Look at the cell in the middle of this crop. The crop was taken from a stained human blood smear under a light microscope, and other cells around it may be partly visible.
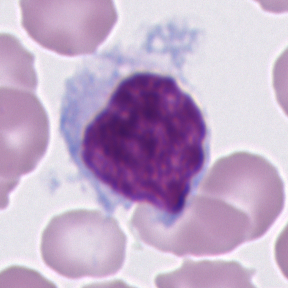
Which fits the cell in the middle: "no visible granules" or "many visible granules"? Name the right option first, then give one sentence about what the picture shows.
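No visible granules. No distinct granules are visible in the cytoplasm.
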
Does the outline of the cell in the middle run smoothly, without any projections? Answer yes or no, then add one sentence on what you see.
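No. The cell border is ragged and frayed rather than smooth.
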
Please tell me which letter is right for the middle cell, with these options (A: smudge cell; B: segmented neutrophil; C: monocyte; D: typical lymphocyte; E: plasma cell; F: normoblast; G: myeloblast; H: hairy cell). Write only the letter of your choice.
H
